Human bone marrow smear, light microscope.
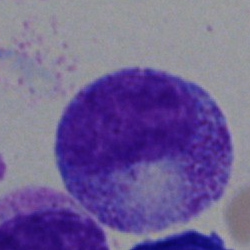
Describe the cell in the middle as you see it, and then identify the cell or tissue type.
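Around this cell the edge runs smooth, with no projections. Its nucleus stains a dark purple. The cytoplasm is wider at the bottom of the cell than at the top. Reddish-purple granules are scattered through that cytoplasm. The cell is a promyelocyte.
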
